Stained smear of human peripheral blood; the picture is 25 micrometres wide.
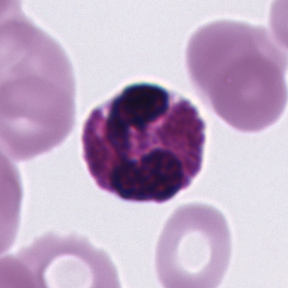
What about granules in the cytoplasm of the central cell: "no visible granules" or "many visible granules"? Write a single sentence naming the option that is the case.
In the cytoplasm of this cell, many granules are visible.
